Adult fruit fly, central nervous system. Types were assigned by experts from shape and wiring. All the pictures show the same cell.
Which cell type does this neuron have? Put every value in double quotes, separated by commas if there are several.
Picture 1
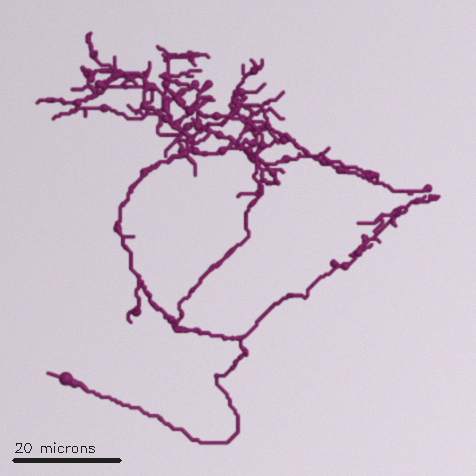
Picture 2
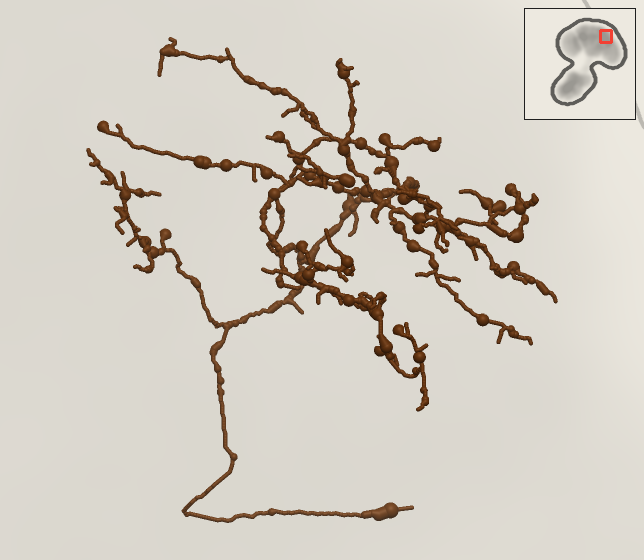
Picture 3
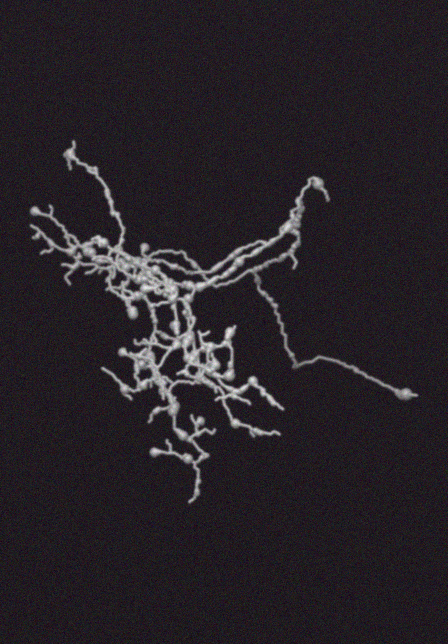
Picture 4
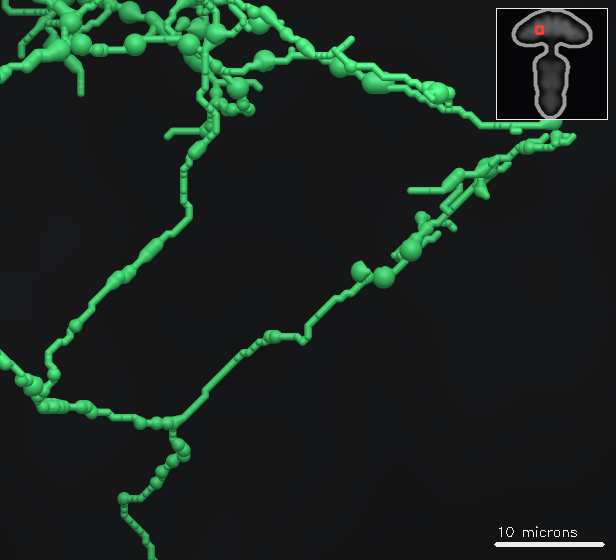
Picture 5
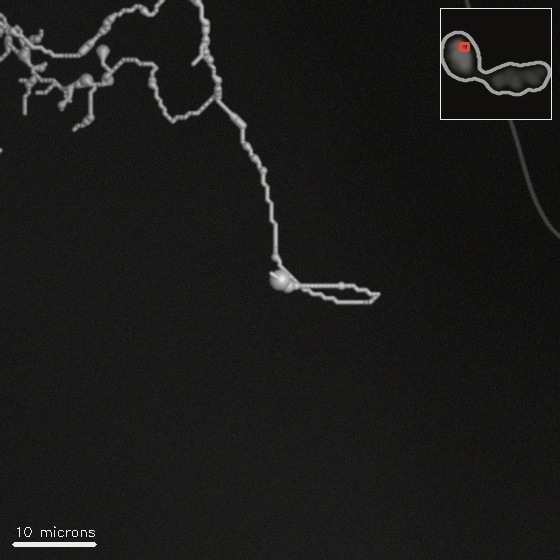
"LHPV4d4"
